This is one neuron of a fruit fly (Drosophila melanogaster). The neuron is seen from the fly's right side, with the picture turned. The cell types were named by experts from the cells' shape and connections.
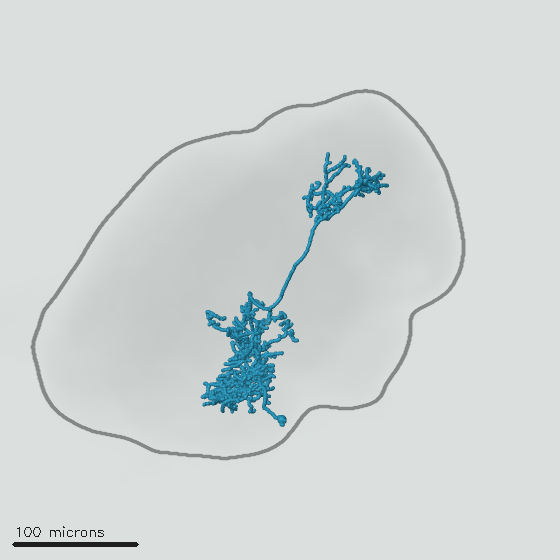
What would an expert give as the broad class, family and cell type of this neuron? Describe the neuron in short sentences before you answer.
Its cell body lies at the bottom of the picture. From top to bottom in the picture it spans about 200 microns. Its broad class is central-brain intrinsic neuron. The family is hemilineage VESa1. It is of cell type SLP469.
